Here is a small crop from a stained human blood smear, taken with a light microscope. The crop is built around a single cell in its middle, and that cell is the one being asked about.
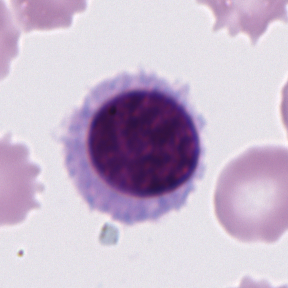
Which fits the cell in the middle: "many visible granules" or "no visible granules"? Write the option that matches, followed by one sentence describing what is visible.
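No visible granules. No granules can be seen in the cytoplasm.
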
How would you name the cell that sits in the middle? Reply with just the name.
hairy cell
